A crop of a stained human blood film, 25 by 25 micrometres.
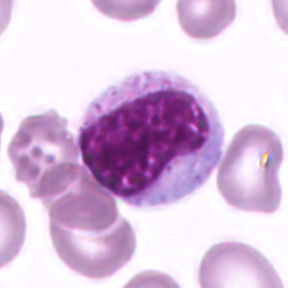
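Metamyelocyte: a round, smooth cell whose bean-shaped nucleus has a shallow indent on its lower right and sits over to the left, reaching the left edge. The pale lilac-grey cytoplasm is widest at the lower right.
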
